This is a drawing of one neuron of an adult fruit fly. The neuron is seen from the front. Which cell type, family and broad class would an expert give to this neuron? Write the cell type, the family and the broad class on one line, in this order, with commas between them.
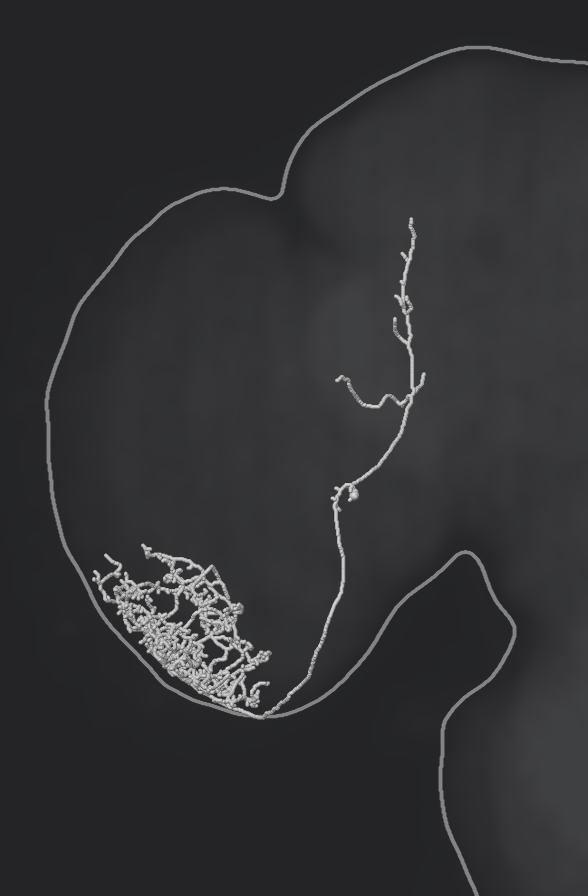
MeLo1, MeLo, optic-lobe intrinsic neuron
